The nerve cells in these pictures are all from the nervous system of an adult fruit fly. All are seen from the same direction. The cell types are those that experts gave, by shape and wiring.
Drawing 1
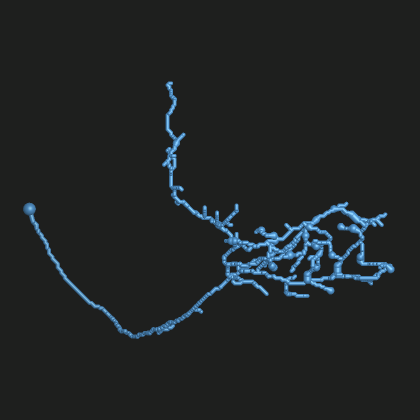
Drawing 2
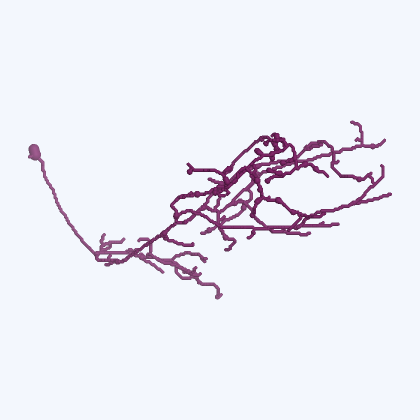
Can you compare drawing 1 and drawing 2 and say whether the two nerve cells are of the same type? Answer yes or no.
yes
